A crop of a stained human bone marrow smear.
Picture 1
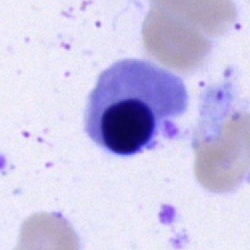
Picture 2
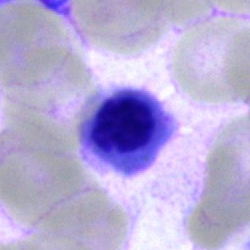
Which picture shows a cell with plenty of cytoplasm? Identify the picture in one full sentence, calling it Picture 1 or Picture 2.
Picture 1 holds the cell with plentiful cytoplasm.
